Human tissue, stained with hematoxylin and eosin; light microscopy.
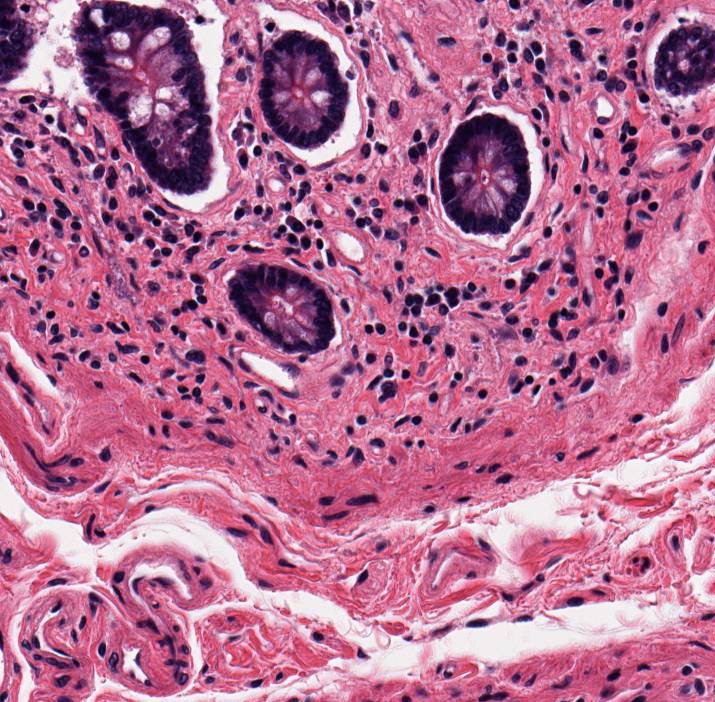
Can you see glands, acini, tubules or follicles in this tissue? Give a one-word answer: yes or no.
Yes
